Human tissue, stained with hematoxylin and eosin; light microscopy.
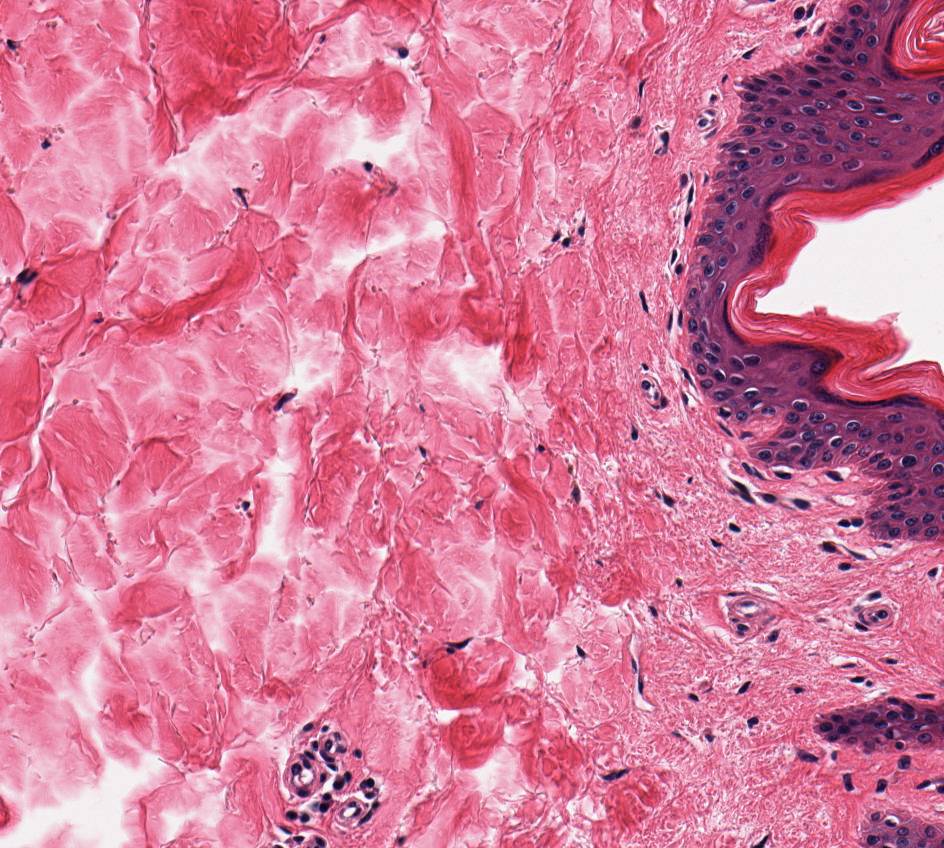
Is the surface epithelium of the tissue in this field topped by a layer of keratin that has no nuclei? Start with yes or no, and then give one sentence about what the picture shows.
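Yes. The epithelial surface is covered by a compact, wavy, bright pink layer of keratin without nuclei.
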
